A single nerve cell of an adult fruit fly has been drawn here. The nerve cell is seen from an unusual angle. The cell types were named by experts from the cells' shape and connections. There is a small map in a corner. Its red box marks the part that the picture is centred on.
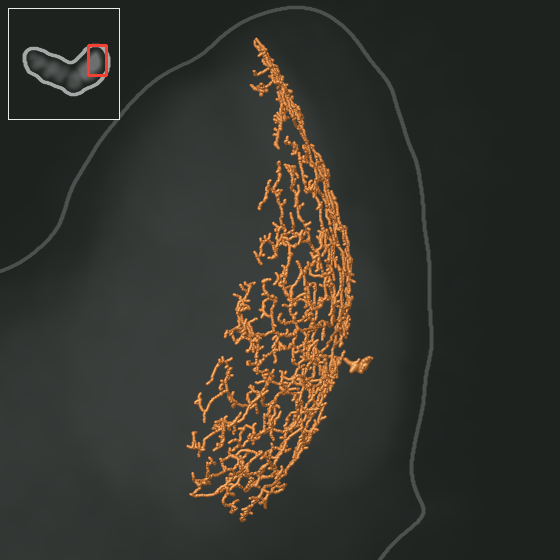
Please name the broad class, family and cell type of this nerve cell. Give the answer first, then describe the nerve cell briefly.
This is an optic-lobe intrinsic neuron. The family is Cm. It is of cell type Cm29. In this view it is more than twice as tall as it is wide.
